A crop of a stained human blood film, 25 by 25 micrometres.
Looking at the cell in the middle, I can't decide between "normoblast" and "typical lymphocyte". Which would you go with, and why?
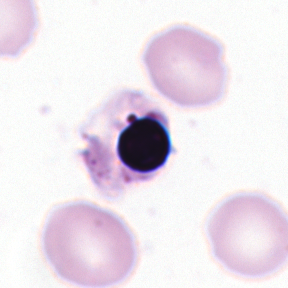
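It is a normoblast, not a typical lymphocyte. The cytoplasm is pale greyish-pink.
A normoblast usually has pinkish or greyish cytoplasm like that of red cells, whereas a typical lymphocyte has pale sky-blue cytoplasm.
The nucleus lies off-centre toward the right, a small dark round body against its upper-left edge. A few small purplish dots lie mostly in the lower-left cytoplasm.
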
